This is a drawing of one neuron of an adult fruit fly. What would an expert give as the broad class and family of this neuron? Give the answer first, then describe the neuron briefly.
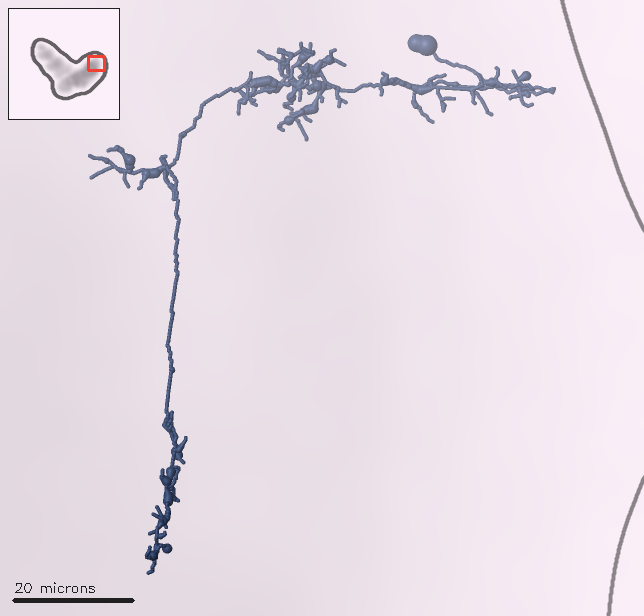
This is an optic-lobe intrinsic neuron. The family is TmY. From top to bottom in the picture it spans about 90 microns. Dozens of branch ends can be seen.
